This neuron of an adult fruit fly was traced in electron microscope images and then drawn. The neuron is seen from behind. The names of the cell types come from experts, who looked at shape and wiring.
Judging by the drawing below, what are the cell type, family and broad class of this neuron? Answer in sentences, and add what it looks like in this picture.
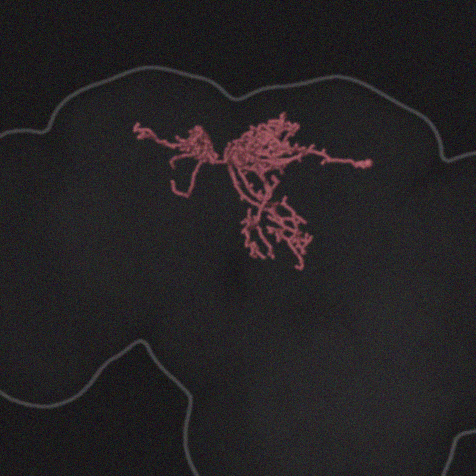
Its cell type is SMP254. The family is hemilineage SMPpv2_dorsal. This is a central-brain intrinsic neuron. In this view it is wider than it is tall.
